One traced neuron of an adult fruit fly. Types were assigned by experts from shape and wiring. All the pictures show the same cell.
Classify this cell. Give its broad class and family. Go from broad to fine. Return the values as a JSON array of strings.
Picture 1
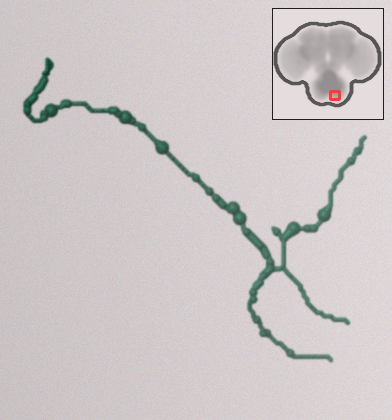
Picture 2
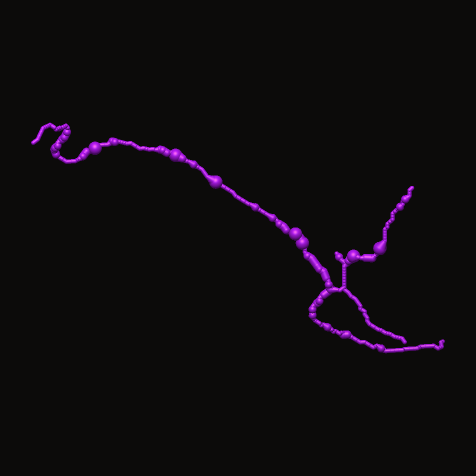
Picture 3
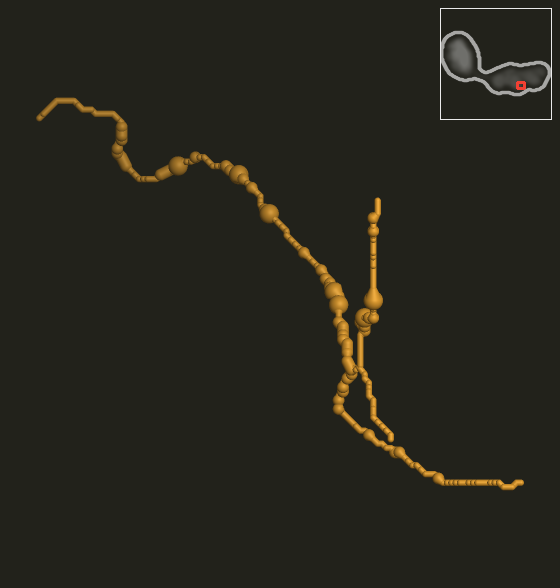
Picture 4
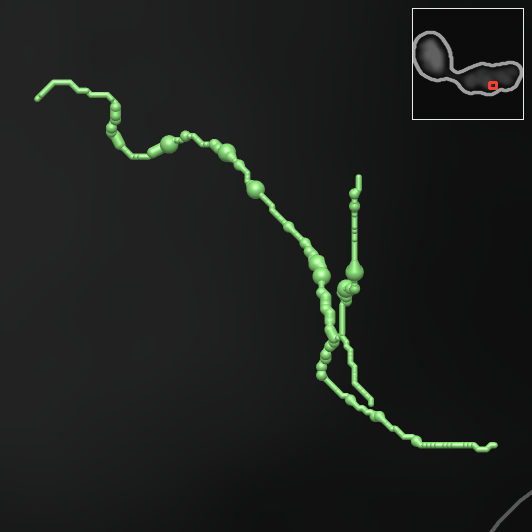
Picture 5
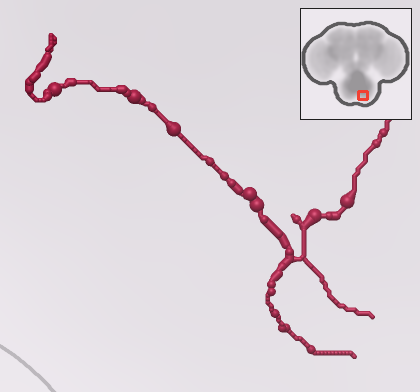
["sensory neuron entering the nerve cord", "class mechanosensory tactile"]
